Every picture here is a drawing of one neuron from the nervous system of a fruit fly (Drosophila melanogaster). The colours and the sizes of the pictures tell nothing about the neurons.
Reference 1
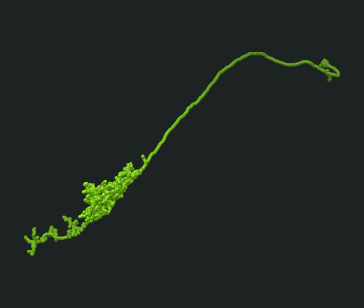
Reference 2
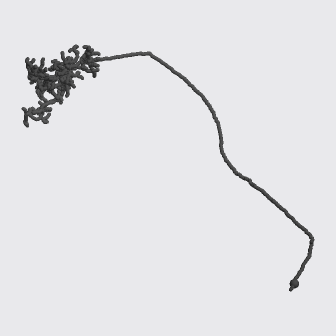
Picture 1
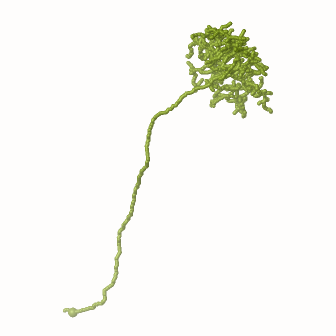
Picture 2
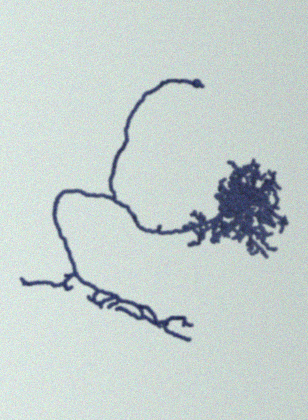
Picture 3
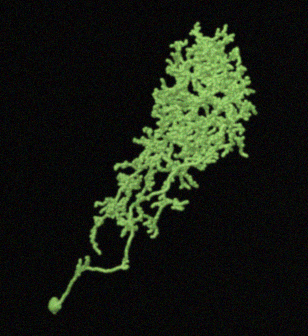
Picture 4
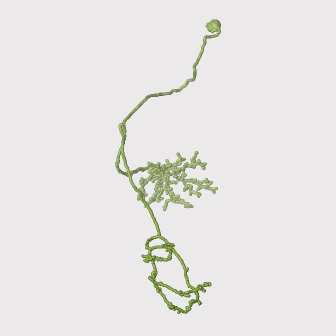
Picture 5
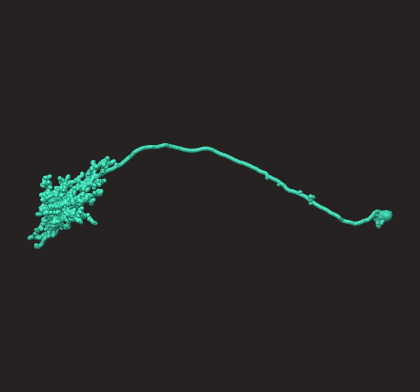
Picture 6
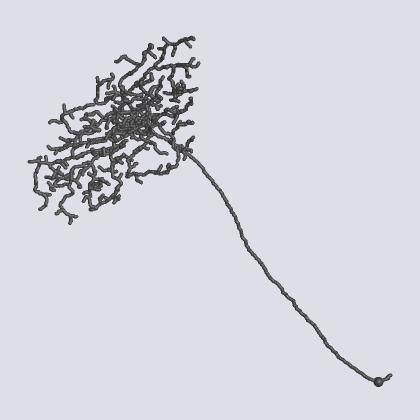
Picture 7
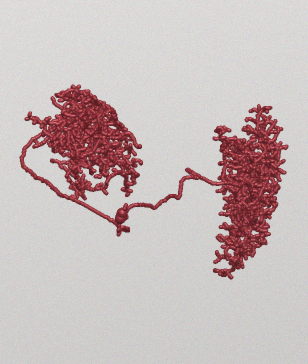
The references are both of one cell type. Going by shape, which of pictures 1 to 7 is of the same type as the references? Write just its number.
5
